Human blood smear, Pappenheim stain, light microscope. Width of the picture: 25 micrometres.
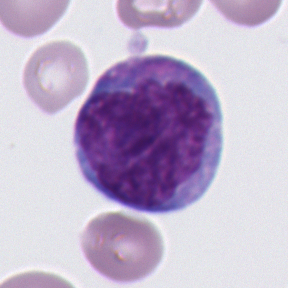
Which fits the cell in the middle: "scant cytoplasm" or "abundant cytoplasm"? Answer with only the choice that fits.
Scant cytoplasm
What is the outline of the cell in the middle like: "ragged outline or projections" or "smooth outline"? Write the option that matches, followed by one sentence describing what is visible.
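Smooth outline. The cell outline is round and smooth.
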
